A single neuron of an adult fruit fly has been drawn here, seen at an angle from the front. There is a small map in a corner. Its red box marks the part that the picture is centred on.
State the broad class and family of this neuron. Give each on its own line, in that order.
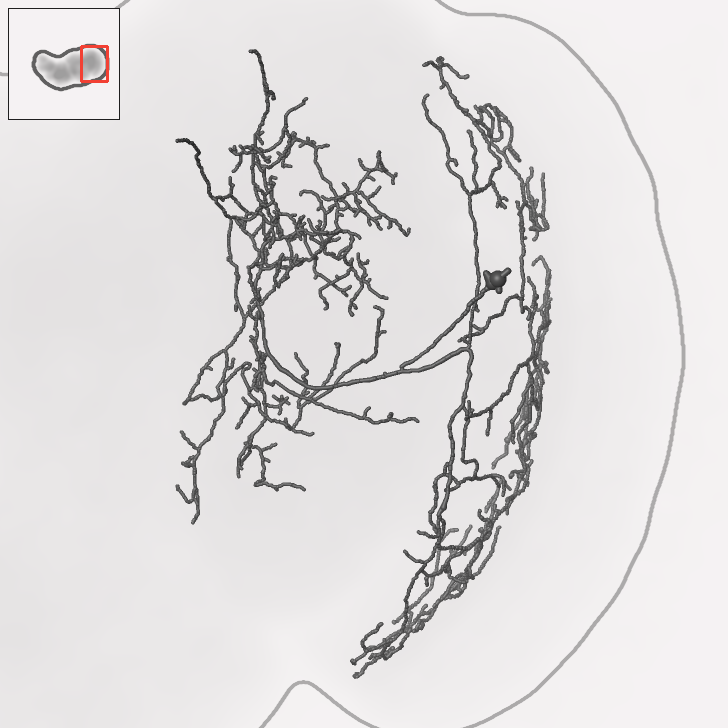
visual centrifugal neuron
MeVC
